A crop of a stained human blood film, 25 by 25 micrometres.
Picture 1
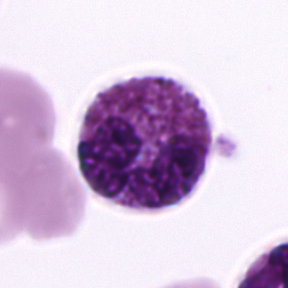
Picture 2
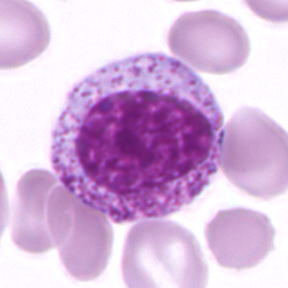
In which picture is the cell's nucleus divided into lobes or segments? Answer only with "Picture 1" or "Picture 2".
Picture 1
